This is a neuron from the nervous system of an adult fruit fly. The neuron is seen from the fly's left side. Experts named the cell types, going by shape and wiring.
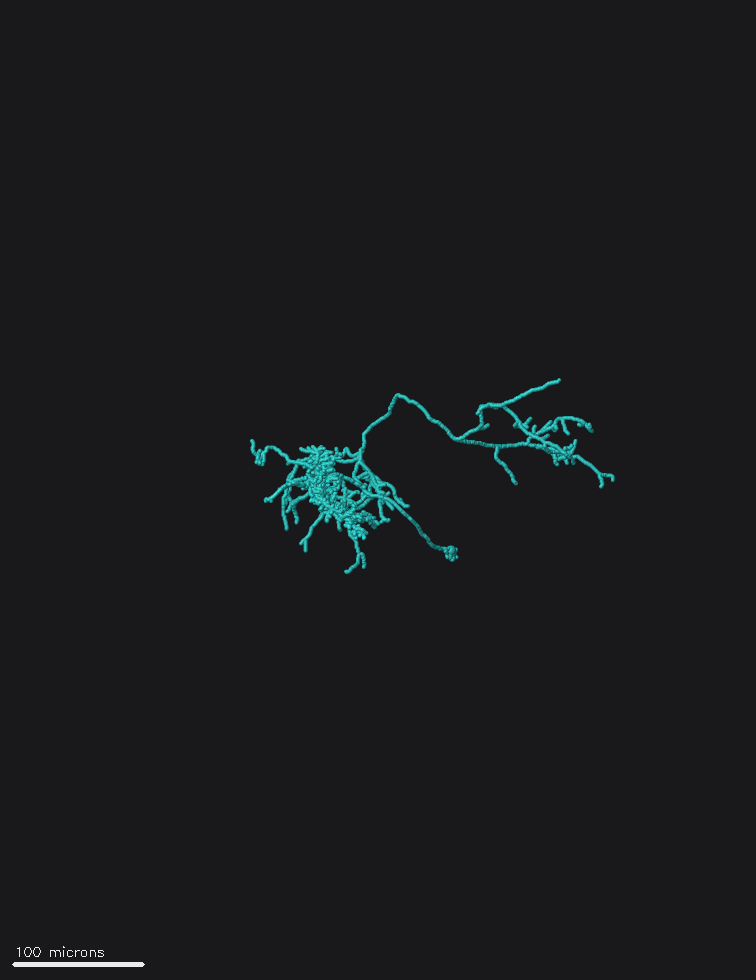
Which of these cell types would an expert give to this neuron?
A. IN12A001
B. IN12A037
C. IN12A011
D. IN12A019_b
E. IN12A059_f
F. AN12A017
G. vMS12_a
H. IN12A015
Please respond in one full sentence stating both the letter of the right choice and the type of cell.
Option A is IN12A001, the cell type of the neuron.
